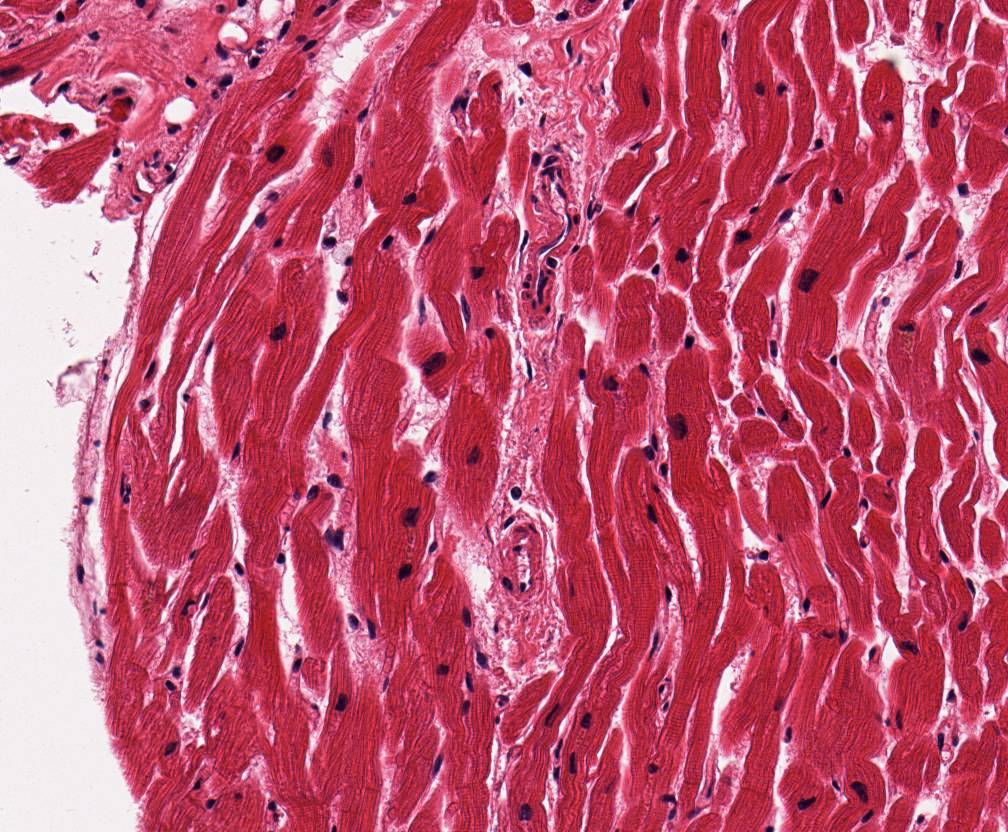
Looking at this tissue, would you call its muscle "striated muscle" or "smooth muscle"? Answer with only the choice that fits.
Striated muscle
